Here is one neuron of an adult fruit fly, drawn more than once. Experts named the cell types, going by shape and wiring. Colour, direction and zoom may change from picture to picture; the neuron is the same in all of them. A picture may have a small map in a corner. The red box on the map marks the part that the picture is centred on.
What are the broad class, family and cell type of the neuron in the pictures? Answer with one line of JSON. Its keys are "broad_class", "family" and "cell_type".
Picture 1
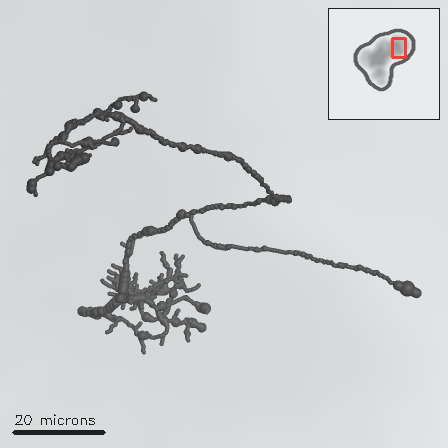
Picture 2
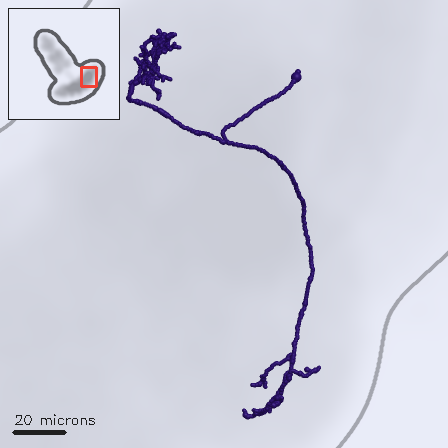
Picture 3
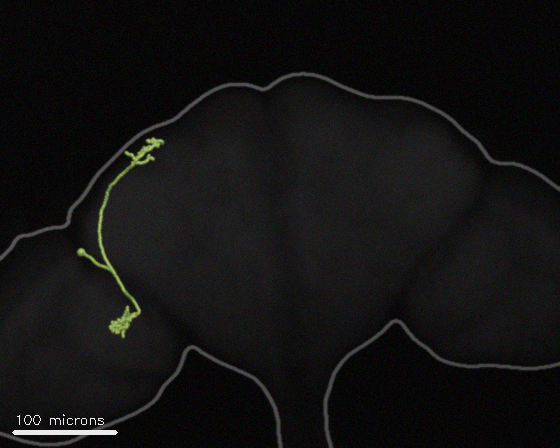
{"broad_class": "visual projection neuron", "family": "hemilineage VPNd2", "cell_type": "LC10a"}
